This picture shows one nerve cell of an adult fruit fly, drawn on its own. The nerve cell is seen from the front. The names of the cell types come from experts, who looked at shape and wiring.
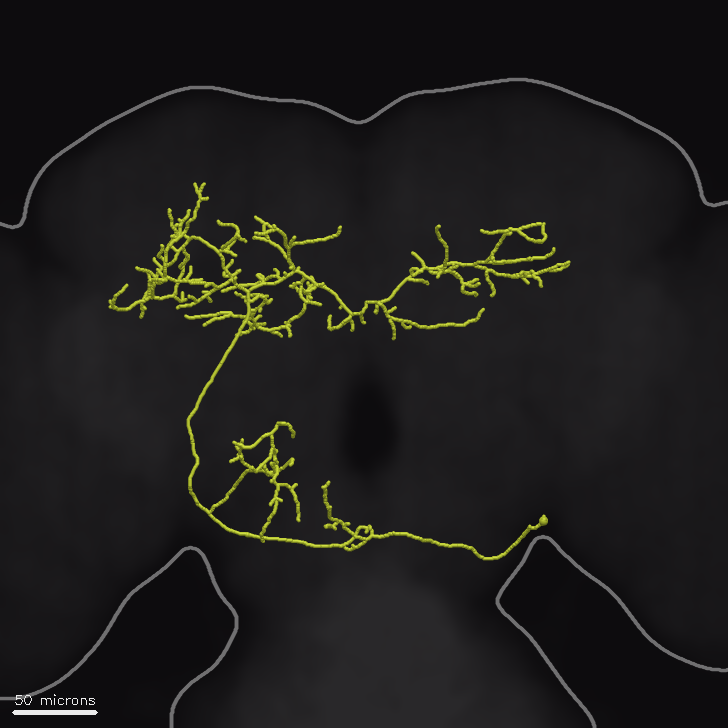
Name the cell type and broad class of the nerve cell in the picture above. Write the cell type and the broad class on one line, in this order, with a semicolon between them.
GNG661; central-brain intrinsic neuron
